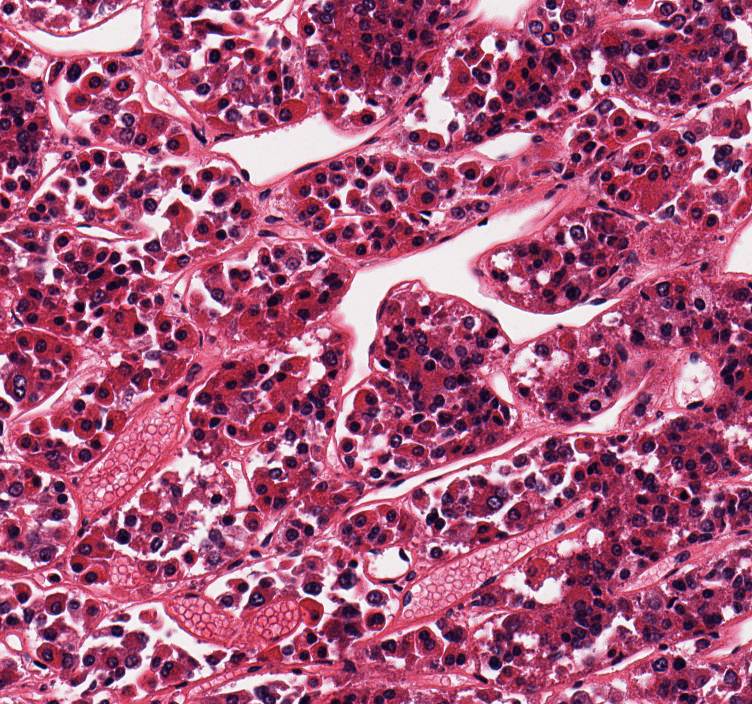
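Pituitary, showing cells in nests and short cords parted by thin pink fibrous septa. Pale cells with washed-out cytoplasm lie among red cells in the same nests, with a minority of cells with purplish-grey cytoplasm mixed in. Nuclei: round, dark, fairly uniform, mostly one per cell.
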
